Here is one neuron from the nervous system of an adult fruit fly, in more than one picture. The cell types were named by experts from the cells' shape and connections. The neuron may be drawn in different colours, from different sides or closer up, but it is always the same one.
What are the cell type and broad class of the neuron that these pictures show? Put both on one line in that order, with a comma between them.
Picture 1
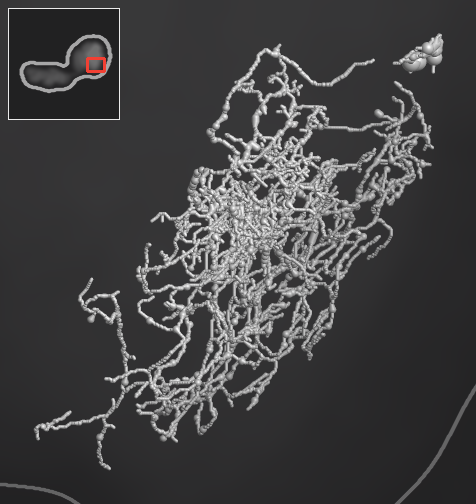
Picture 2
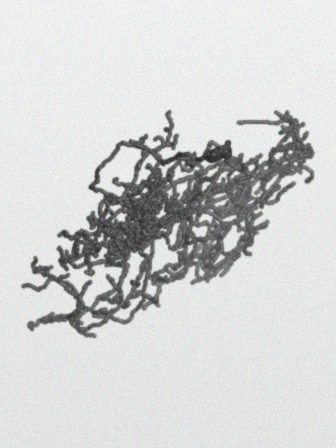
GNG060, central-brain intrinsic neuron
